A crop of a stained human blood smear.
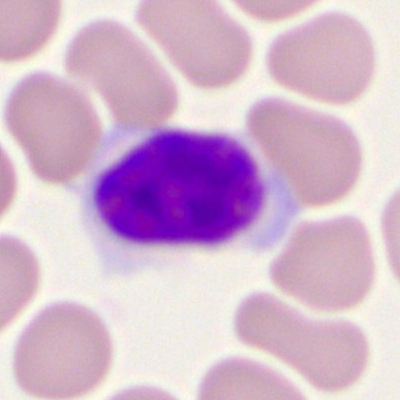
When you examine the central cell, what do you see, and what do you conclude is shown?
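Nucleus occupies most of the cell. Chromatin dark purple and dense, with darker clumped patches. Cytoplasm a scanty pale blue rim, extending farther out on the right of the nucleus than on the left. Cell: lymphocyte.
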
